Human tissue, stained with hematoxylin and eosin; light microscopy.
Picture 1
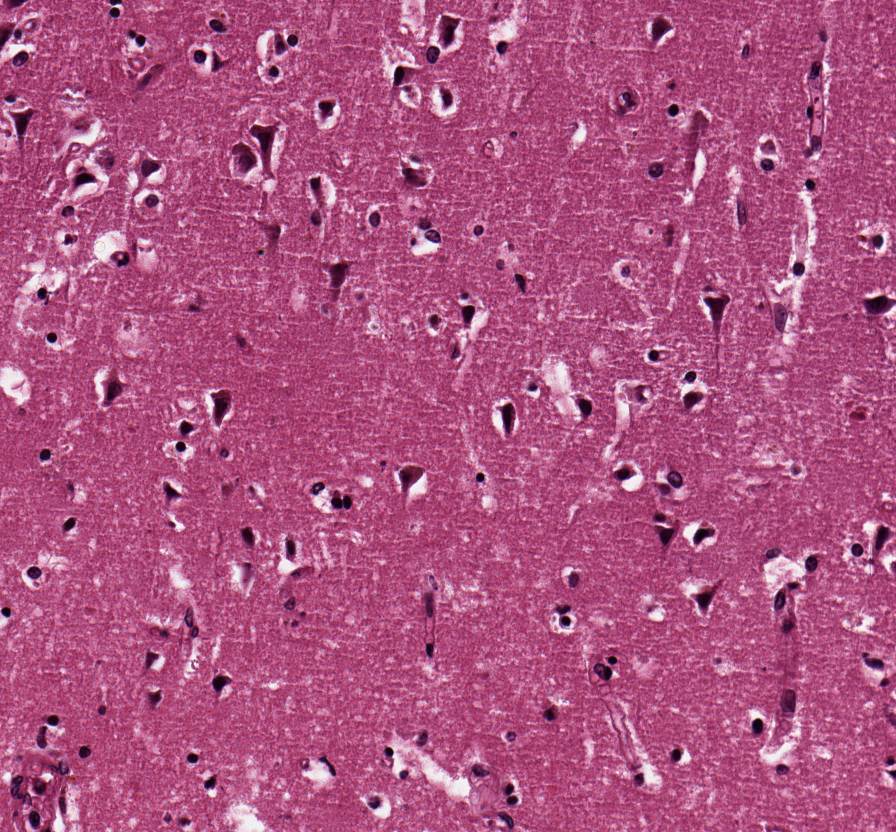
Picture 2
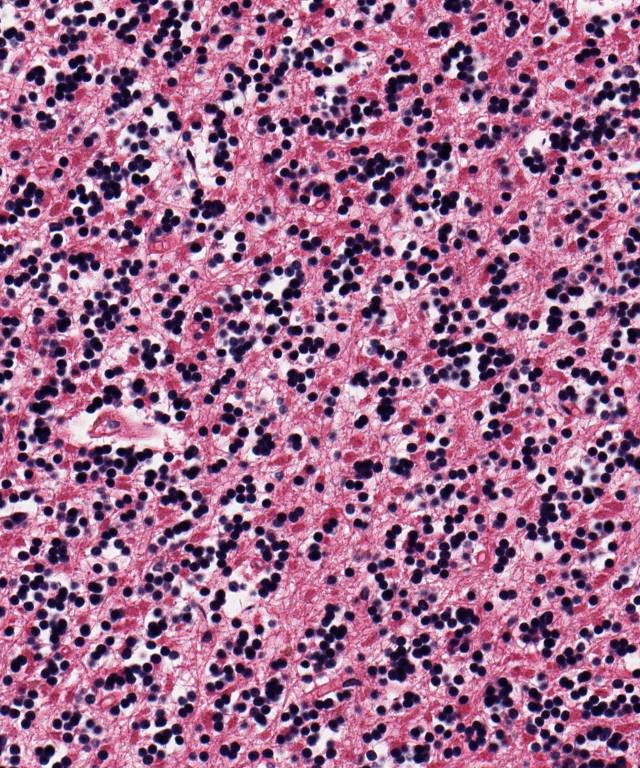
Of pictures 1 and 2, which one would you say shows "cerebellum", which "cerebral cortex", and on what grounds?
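Answer: picture 1, cerebral cortex; picture 2, cerebellum. Picture 1 has a uniform pink, finely fibrillary background with scattered cells and no epithelium or glands, whereas picture 2 is covered densely and fairly evenly by small round dark nuclei across the whole field, without any layering. In picture 1, triangular pyramidal neuron bodies are spread fairly evenly rather than gathered into a distinct band, their apical processes pointing toward the top; small round dark nuclei with little visible cytoplasm lie among them, some beside neuron bodies. In picture 2 the nuclei are uniformly dark blue-black, with little or no visible cytoplasm, and many lie in small clumps of several touching nuclei.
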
